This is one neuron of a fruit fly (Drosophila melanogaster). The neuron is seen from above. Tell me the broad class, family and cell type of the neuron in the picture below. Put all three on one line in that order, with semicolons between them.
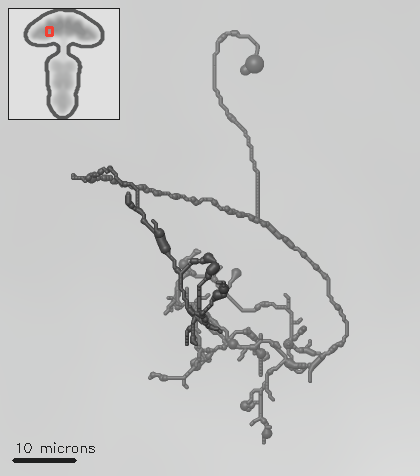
visual projection neuron; LoVP; LoVP7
